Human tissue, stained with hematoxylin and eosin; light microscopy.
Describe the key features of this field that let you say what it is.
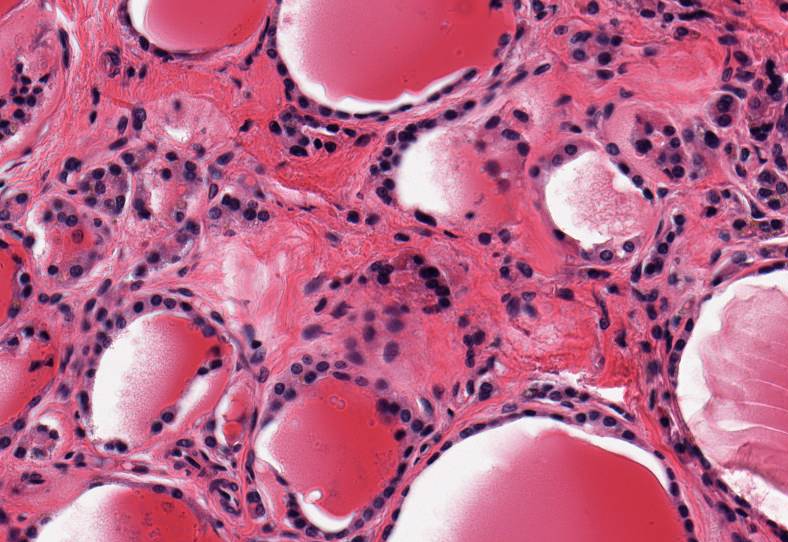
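You're looking at thyroid follicle: rounded follicles of varying size, largest along the top, bottom and right edges.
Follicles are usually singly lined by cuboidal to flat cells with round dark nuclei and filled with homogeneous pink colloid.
Note the larger ones: homogeneous pink colloid within a single lining of flattened to low cuboidal cells, and most nuclei small, round and dark.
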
